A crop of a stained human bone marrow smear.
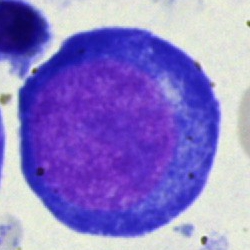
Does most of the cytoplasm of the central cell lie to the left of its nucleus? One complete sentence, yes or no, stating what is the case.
No, what lies toward the left is the nucleus of the cell.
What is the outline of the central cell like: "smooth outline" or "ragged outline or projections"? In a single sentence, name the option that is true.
The edge of the cell is smooth and even.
